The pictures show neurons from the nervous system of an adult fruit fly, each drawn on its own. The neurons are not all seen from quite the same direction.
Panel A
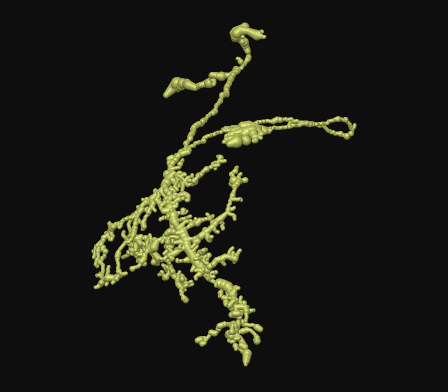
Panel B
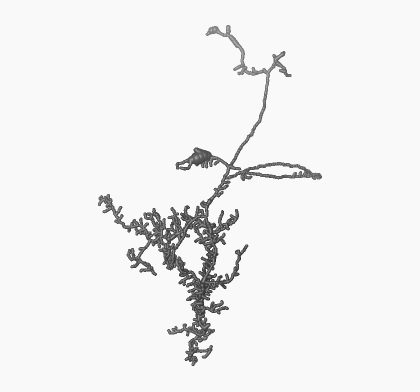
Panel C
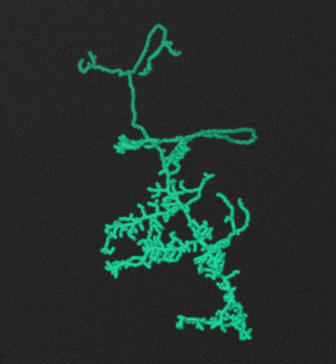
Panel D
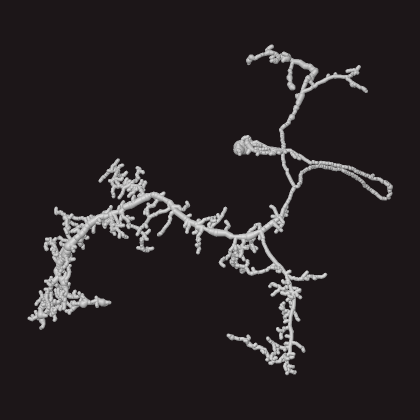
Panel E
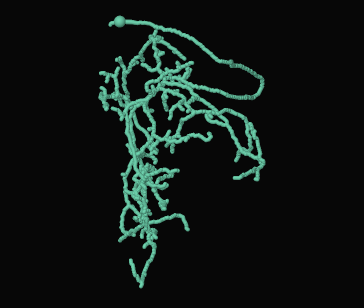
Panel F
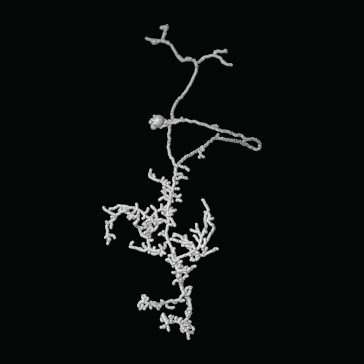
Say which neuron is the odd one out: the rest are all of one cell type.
E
